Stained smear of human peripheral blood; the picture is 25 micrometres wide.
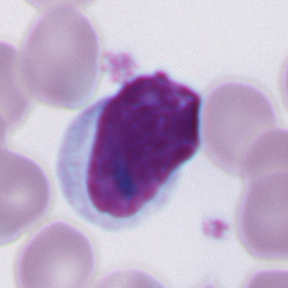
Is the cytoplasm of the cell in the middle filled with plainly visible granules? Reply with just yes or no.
No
